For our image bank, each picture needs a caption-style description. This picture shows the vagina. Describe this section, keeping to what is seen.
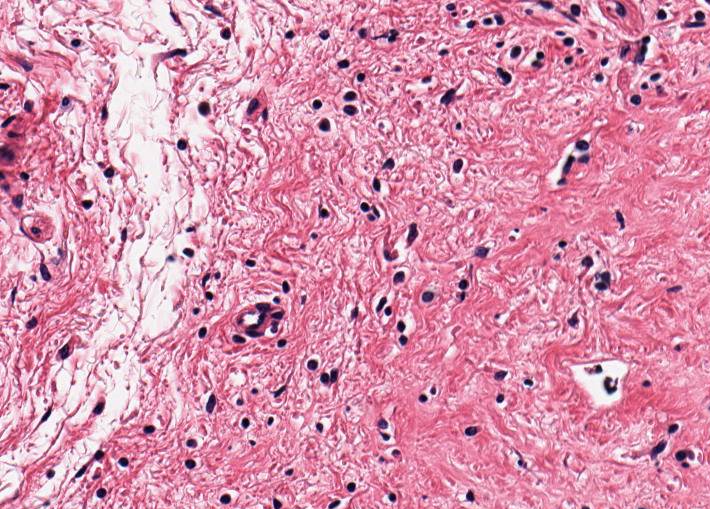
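Mostly this is loose, fibrillary pink stroma, with single cells dotted fairly evenly throughout. Along the left side it's pale and loose, wavy fibres separated by clear spaces, whereas the right half is denser and a deeper pink. Just left of centre there's a small vessel with a cellular wall and a narrow lumen.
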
